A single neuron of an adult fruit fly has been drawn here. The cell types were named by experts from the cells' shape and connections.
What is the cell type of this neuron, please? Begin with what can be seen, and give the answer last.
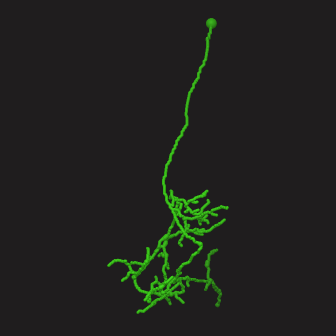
In this view it is taller than it is wide. It is a central-brain intrinsic neuron. The cell type is CB1794.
